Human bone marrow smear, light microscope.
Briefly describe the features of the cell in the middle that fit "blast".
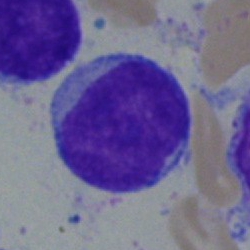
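This cell is a blast, with a round, smooth outline. Its chromatin stains deep purple and looks finely stippled rather than coarsely clumped.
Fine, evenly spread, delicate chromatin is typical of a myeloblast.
The cytoplasm is only a scant pale blue rim, widest as a crescent at the upper left.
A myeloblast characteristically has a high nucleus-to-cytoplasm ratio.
The scant rim goes with that ratio.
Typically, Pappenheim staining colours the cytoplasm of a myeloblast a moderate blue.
The pale blue here is lighter than that usual shade. The nucleus sits off-centre toward the lower right.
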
